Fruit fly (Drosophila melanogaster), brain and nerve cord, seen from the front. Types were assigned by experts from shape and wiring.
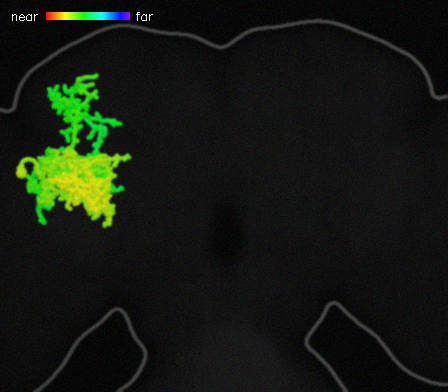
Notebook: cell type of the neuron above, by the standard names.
AVLP164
